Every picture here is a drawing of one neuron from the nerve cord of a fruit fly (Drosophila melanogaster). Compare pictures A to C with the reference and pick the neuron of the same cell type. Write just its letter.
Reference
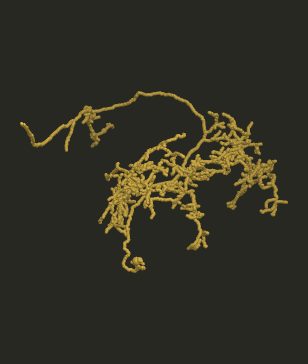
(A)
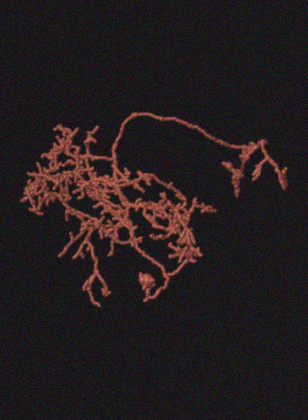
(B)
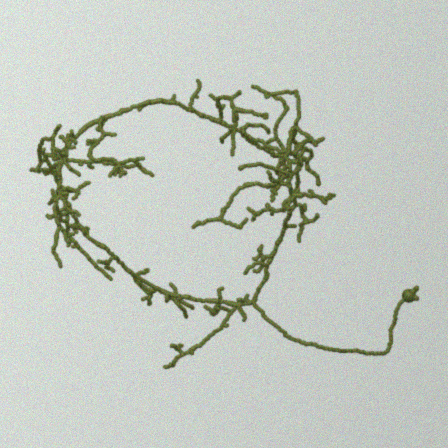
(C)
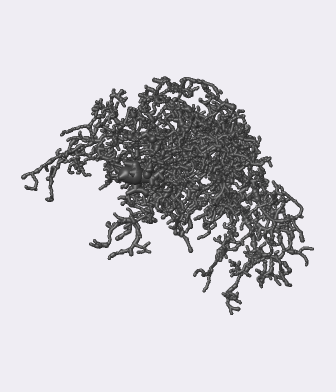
A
